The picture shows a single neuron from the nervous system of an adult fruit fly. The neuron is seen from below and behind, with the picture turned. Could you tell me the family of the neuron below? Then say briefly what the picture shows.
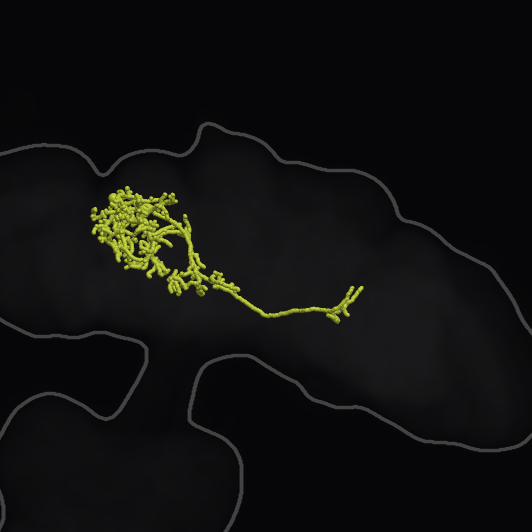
Its family is hemilineage VLPl2_medial. It is a central-brain intrinsic neuron. As drawn here it is wider than it is tall.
